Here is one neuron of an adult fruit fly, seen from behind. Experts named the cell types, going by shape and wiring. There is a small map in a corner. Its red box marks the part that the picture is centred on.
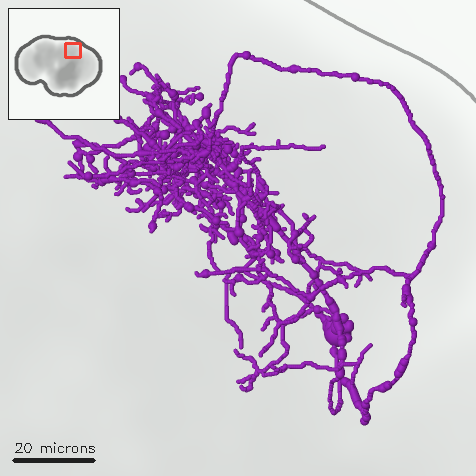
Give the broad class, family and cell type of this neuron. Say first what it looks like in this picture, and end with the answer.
By the scale bar it is about 100 microns wide in this view. Dozens of branch ends can be seen. This is a central-brain intrinsic neuron. The family is hemilineage LHl1. Its cell type is SLP058.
